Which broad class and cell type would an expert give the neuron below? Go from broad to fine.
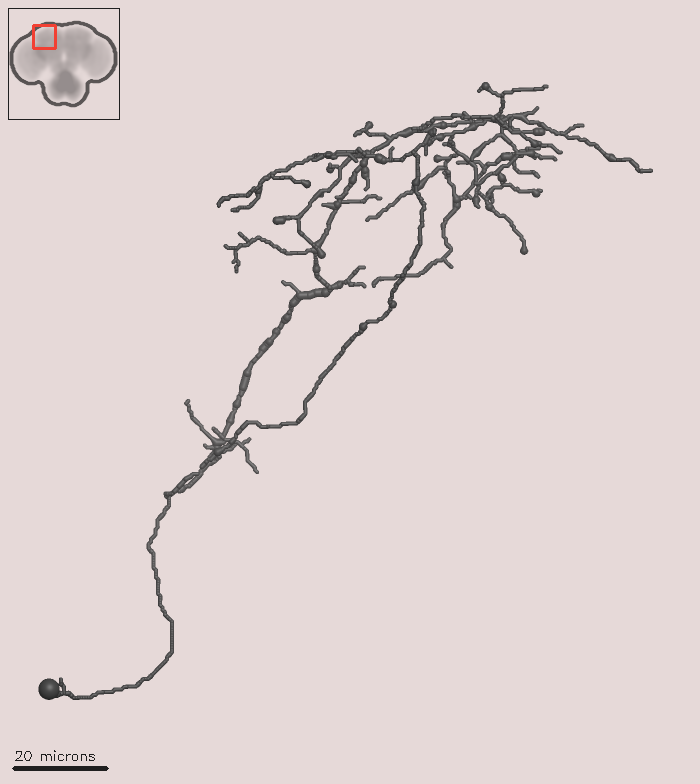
central-brain intrinsic neuron; SLP341_b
